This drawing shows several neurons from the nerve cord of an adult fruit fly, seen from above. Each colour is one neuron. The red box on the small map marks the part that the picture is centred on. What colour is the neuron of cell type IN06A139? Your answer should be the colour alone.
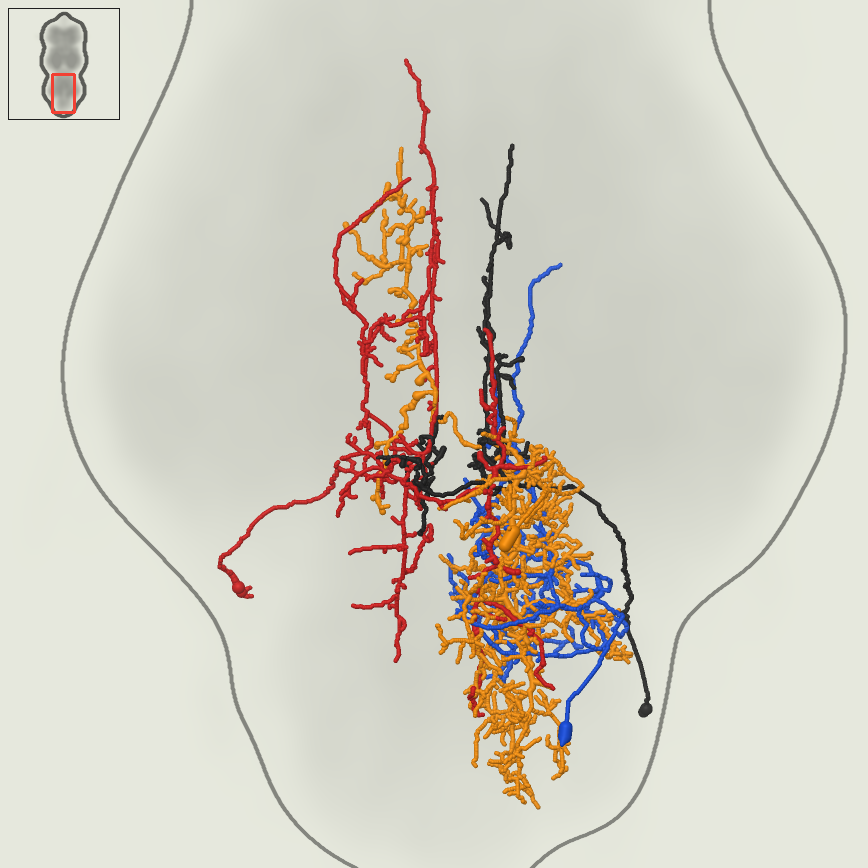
black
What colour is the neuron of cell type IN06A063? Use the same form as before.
red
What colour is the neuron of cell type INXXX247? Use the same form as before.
orange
